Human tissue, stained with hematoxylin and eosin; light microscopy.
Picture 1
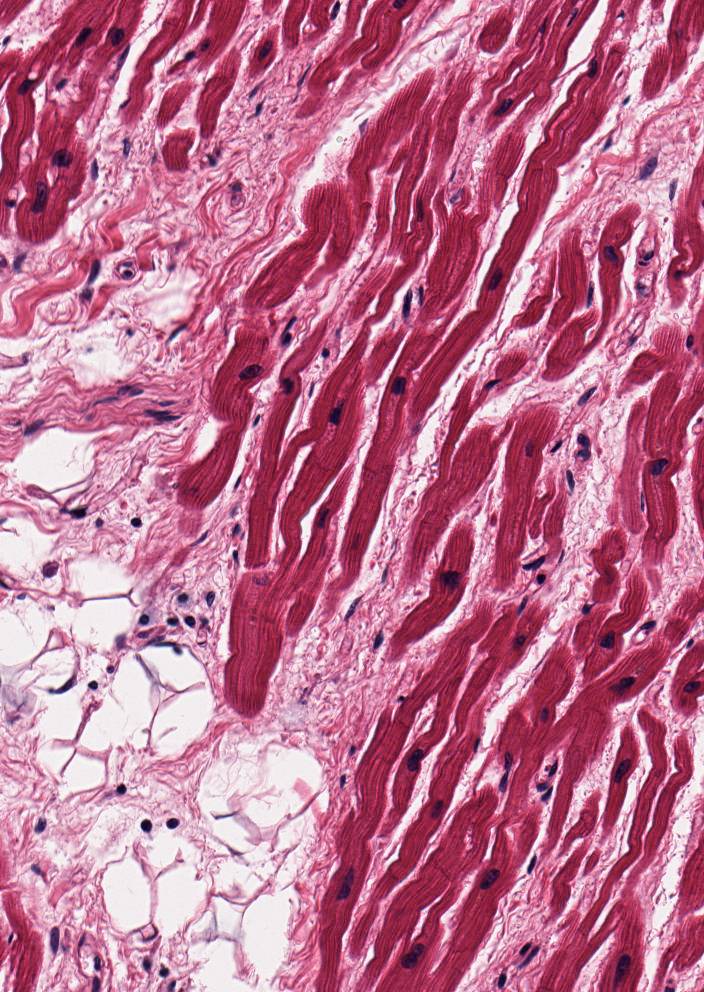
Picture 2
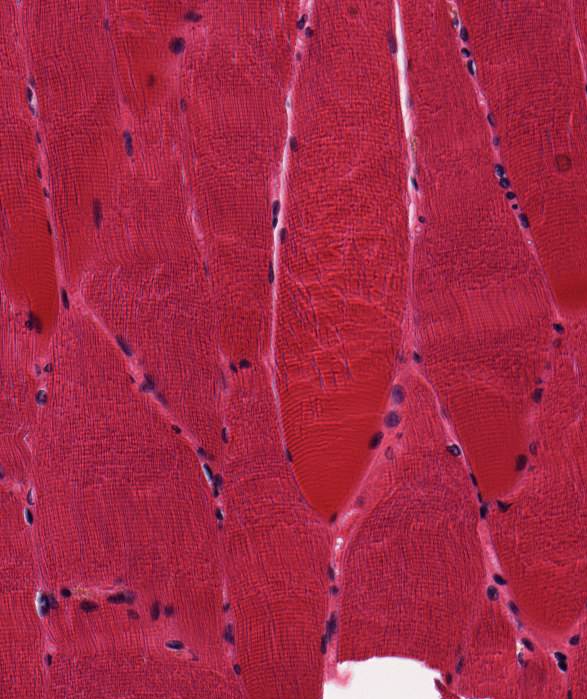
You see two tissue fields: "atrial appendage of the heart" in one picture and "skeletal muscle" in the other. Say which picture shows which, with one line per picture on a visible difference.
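Picture 1: atrial appendage of the heart. Each fibre's oval dark nucleus lies in the centre of the fibre.
Picture 2: skeletal muscle. The nuclei lie at the edges of the fibres rather than in their centres.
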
